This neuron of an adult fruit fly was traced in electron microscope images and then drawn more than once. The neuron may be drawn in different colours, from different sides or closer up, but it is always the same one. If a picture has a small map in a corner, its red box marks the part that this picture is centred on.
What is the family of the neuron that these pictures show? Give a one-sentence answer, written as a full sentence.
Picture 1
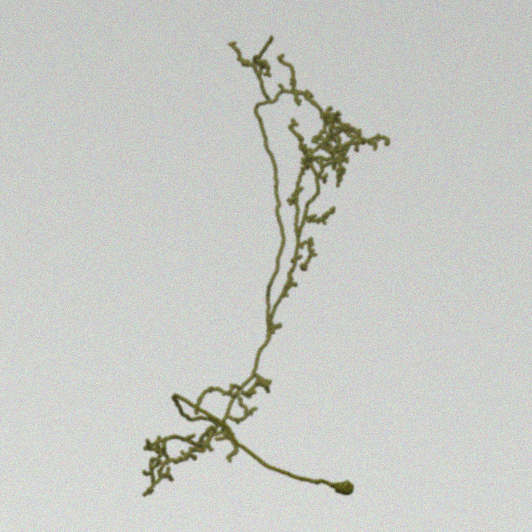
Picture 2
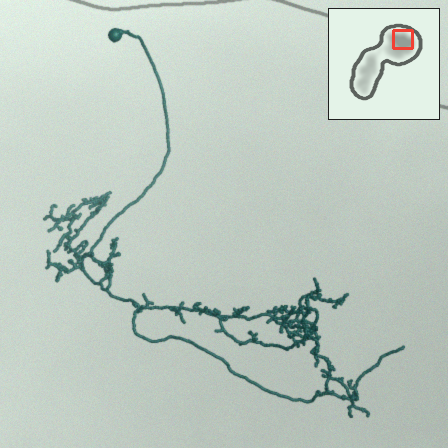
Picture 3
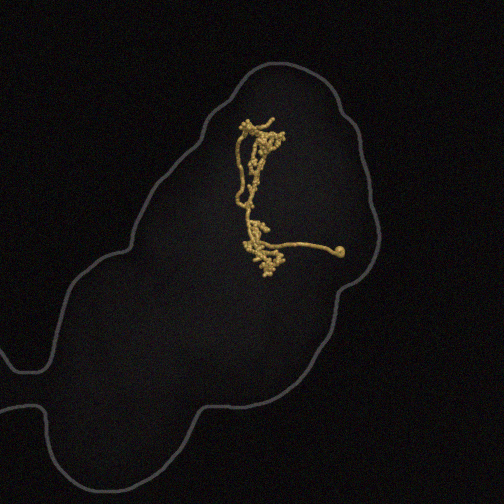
Family-wise, the neuron is hemilineage WEDa2.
